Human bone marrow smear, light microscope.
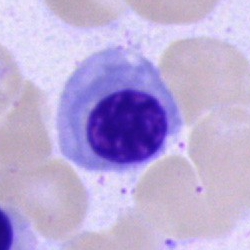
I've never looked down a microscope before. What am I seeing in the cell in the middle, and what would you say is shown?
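Smooth outline here, roughly round. The chromatin looks coarse, dark clumps separated by paler patches. Blue cytoplasm, and I can't see any granules in it. This one is an erythroblast.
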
